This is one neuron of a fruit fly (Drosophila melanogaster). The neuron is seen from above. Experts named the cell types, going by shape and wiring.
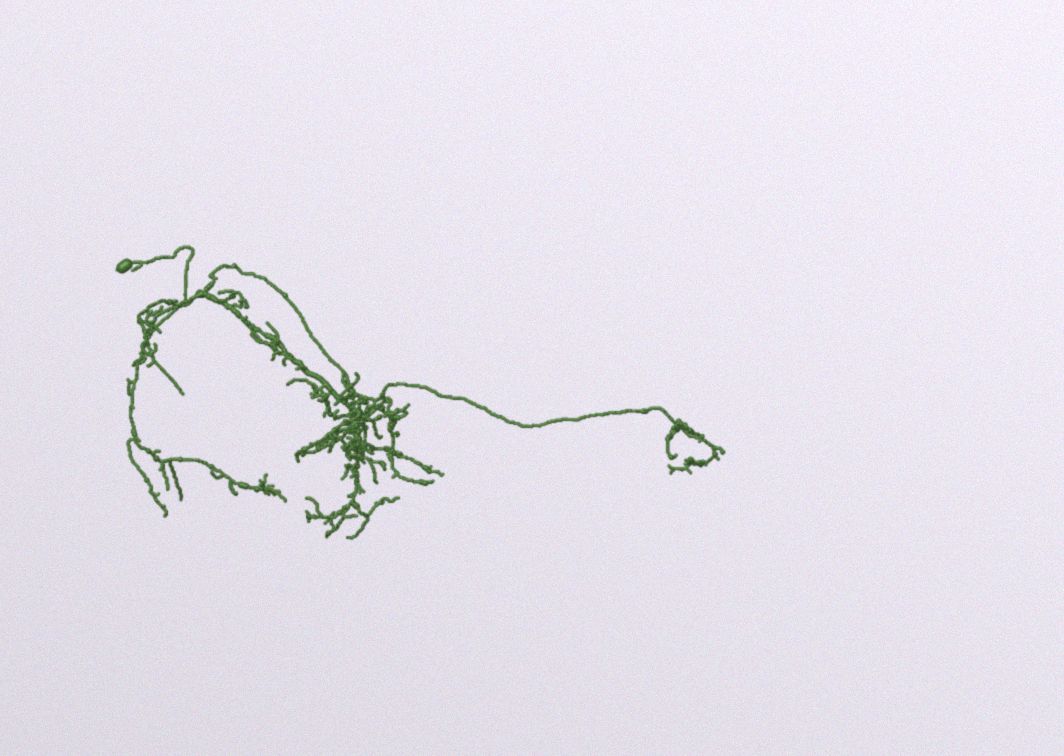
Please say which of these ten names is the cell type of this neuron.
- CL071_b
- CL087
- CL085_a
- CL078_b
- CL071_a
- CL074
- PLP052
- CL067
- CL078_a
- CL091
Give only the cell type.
CL074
